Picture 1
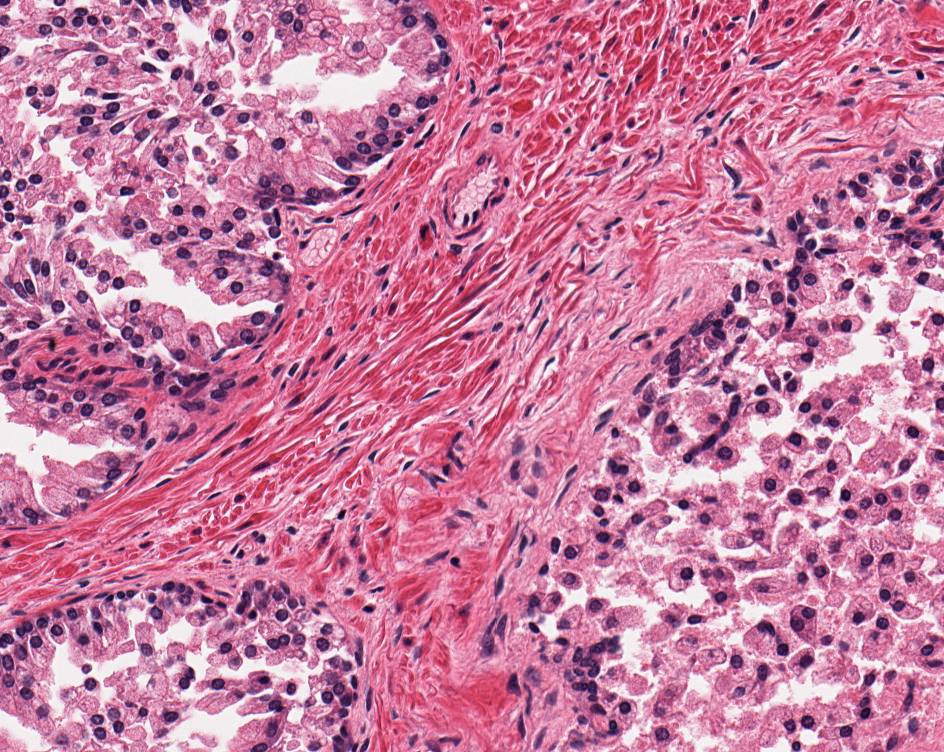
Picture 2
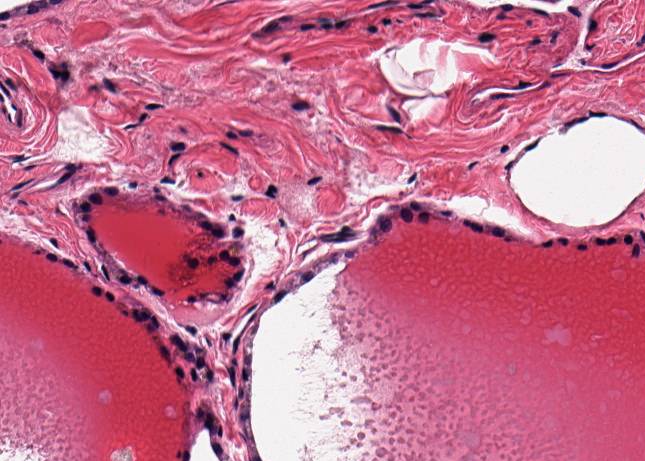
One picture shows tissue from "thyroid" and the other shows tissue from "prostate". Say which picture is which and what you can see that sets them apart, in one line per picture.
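Picture 1: prostate. On the left, columnar epithelial cells line narrow, branching, slit-like lumens with infolded edges.
Picture 2: thyroid. The follicles are lined by a single layer of flattened cells with small dark nuclei.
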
